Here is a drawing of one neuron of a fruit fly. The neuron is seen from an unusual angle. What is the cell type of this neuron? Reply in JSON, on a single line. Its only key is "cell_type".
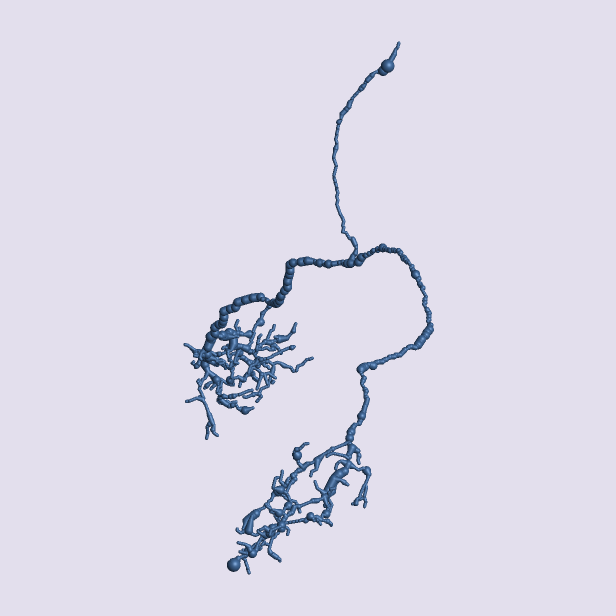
{"cell_type": "LC10d"}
